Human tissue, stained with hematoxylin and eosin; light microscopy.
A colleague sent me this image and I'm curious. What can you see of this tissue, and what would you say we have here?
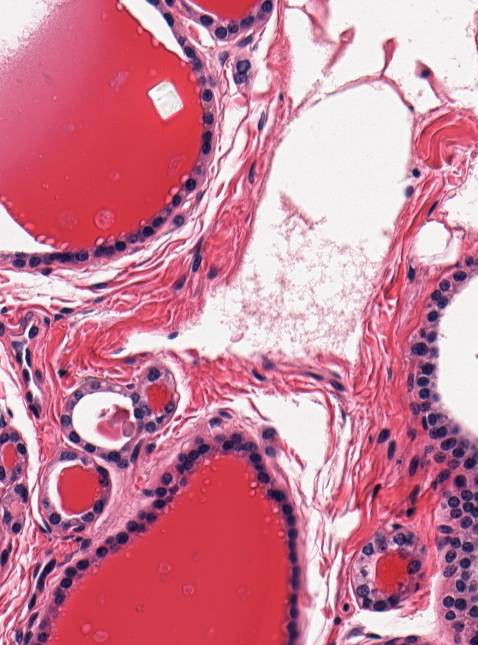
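Notice the large follicles filled with homogeneous deep red material at the top left and at the bottom of the field. A single layer of cuboidal to flattened cells lines them. In the lower left quarter sits a cluster of small follicles, also with red contents. Small round clear vacuoles line the margin of the red contents in the top-left follicle. The tissue is thyroid.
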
